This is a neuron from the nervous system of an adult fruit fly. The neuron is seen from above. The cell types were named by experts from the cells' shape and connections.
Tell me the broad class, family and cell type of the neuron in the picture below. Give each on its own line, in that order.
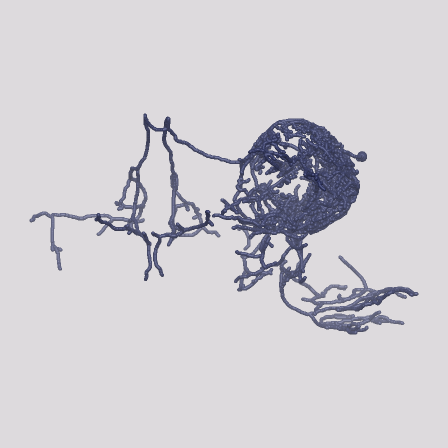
central-brain intrinsic neuron
LPT
LPT60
